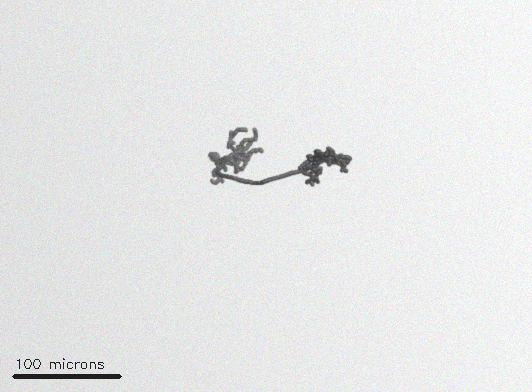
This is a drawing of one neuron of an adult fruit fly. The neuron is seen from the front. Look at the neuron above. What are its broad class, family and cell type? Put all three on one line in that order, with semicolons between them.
central-brain intrinsic neuron; hemilineage DM5_central; IB084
